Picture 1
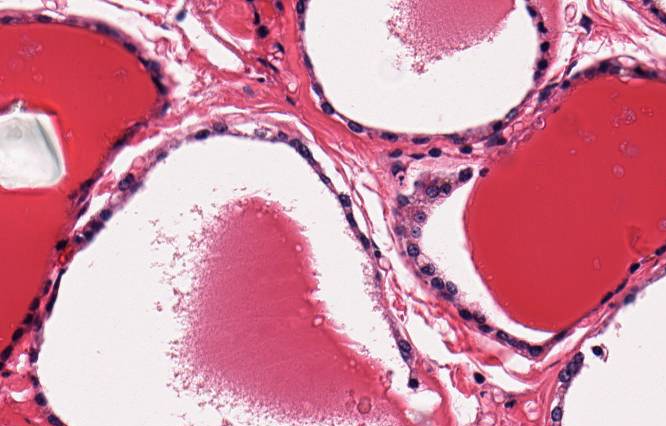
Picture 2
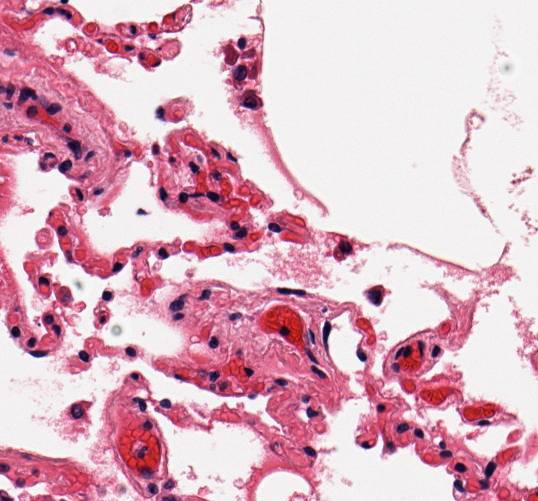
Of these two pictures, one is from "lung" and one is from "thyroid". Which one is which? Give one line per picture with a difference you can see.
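Picture 1 – thyroid. Each follicle is lined by a single layer of flattened to low cuboidal epithelial cells.
Picture 2 – lung. No glands are present in the field.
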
